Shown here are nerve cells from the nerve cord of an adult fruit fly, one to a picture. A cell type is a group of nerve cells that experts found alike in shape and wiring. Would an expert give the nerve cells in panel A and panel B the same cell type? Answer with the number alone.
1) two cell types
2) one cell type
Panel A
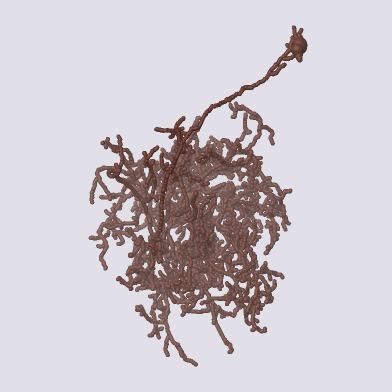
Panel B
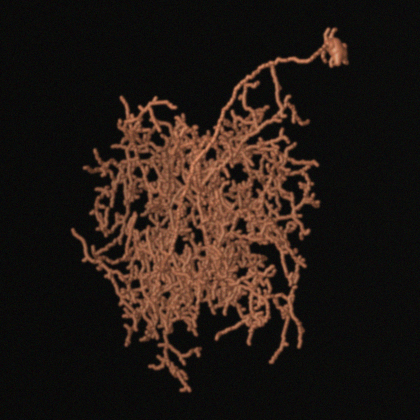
2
